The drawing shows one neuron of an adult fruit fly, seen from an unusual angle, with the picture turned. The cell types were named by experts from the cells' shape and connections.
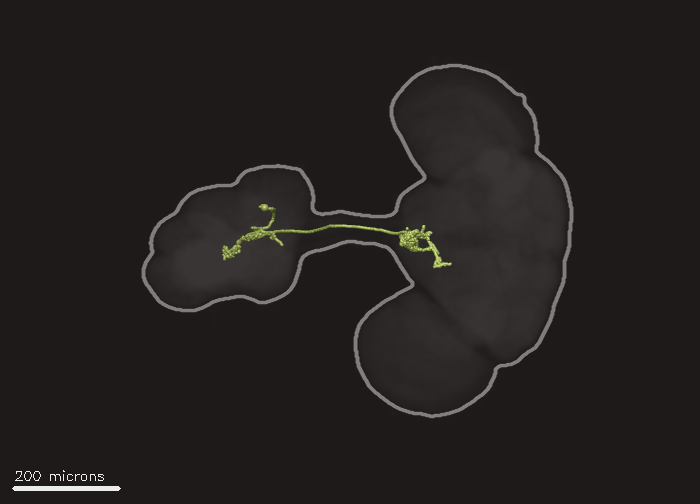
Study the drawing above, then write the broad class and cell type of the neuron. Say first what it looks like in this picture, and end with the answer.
The cell body is in the middle of the picture. By the scale bar it is about 450 microns wide in this view. This is an ascending neuron. Its cell type is ANXXX404.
